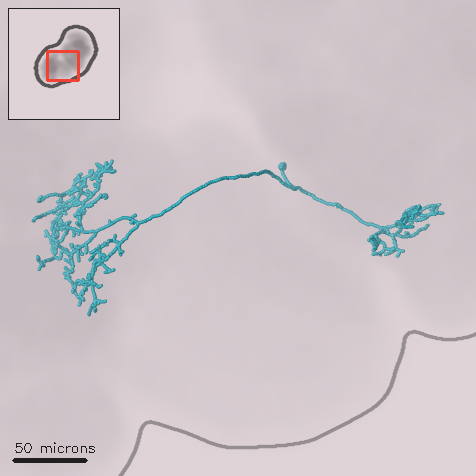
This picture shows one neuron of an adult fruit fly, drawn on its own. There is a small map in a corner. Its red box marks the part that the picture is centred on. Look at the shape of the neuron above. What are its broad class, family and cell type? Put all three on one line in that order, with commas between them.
visual projection neuron, MeVP, MeVP22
